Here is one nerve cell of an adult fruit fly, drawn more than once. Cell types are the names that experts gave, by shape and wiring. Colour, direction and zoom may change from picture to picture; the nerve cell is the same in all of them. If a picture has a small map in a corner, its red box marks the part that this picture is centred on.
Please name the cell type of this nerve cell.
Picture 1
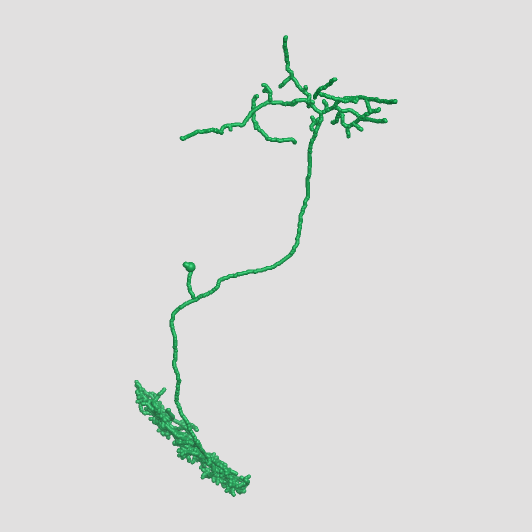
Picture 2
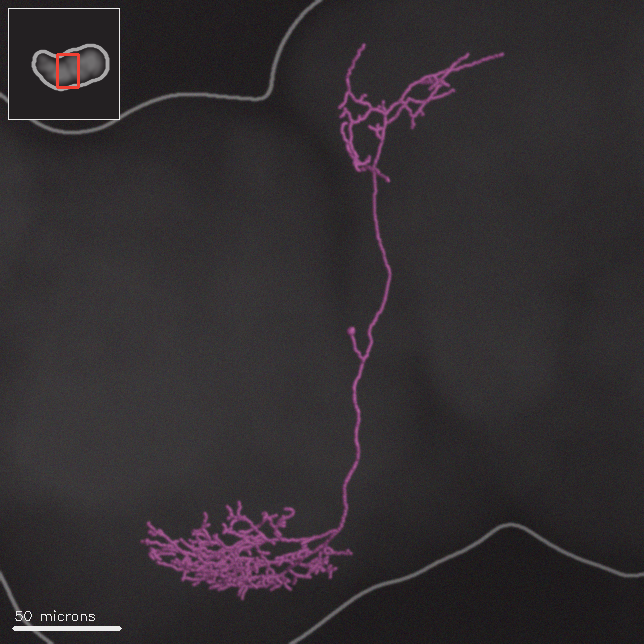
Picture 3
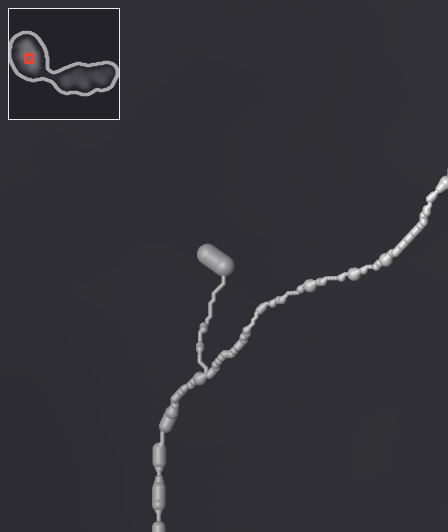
MeVP21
